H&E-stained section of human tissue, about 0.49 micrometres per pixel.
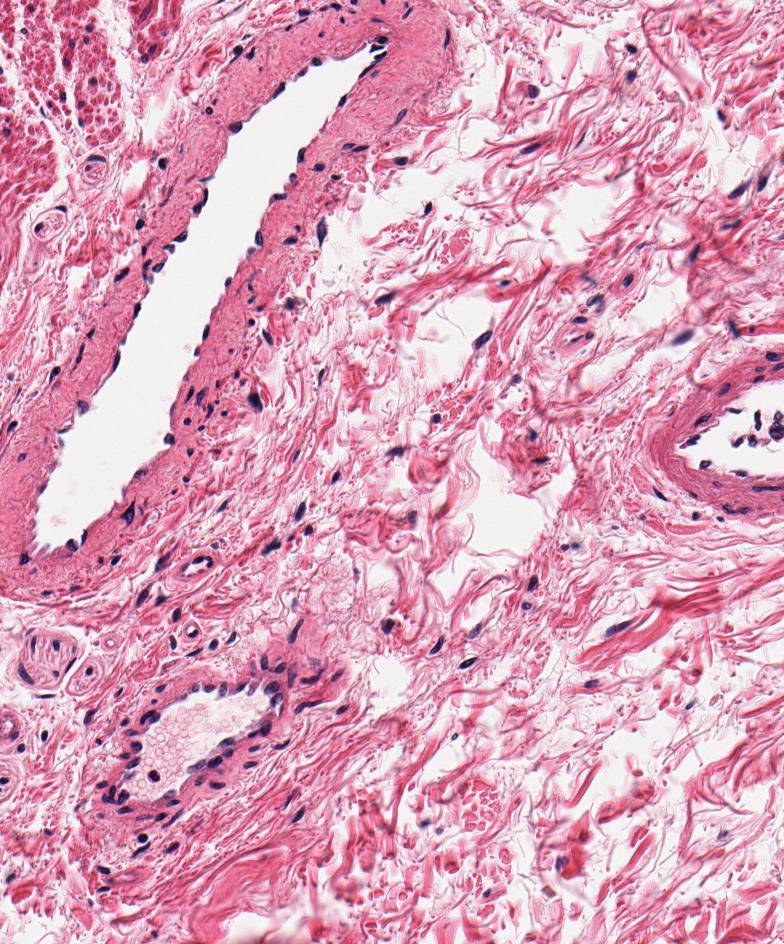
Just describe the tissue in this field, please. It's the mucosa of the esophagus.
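Loose connective tissue with several blood vessels makes up the field; no epithelium is in view anywhere. The wall of the large vessel at upper left forms a broad pink band holding scattered elongated dark nuclei. In the stroma, wavy pink collagen bundles are loosely arranged and separated by clear spaces. Stromal cells are sparse, their nuclei mostly spindle-shaped and dark.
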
